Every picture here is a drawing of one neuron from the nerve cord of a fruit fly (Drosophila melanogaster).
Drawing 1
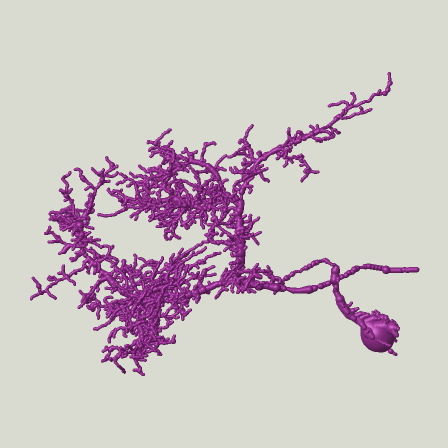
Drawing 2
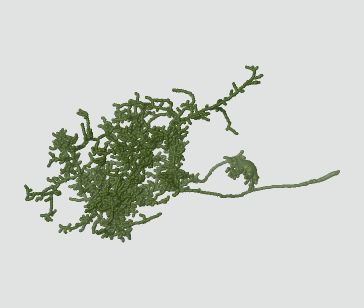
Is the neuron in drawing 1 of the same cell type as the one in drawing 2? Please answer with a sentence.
They are of the same cell type.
